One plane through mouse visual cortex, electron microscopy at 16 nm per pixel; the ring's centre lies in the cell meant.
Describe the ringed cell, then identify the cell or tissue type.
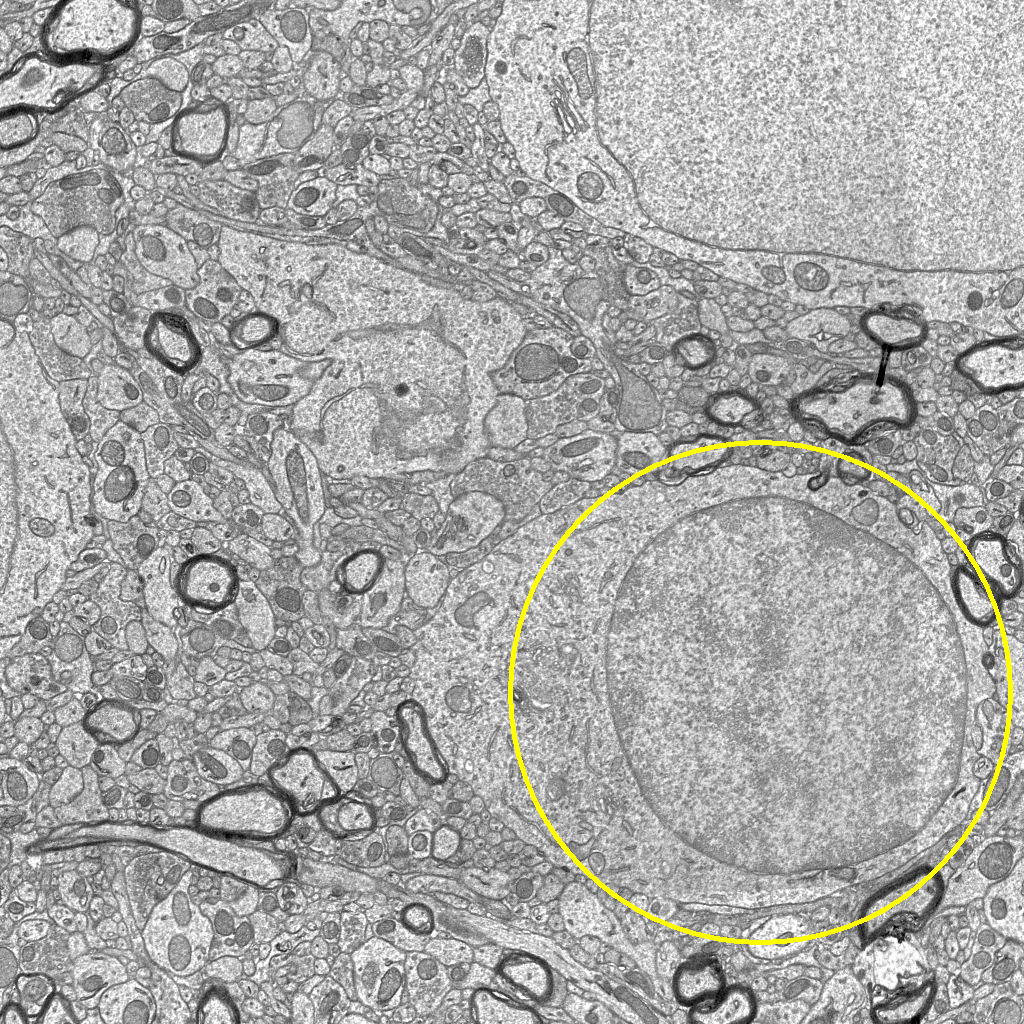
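Quick look: the nucleus is large, round to slightly oval, with its whole outline inside the ring and a smooth envelope, no deep infoldings. The cytoplasm rim's wider on the left than the right, pale, with a few small membranous profiles scattered about. That's an oligodendrocyte.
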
